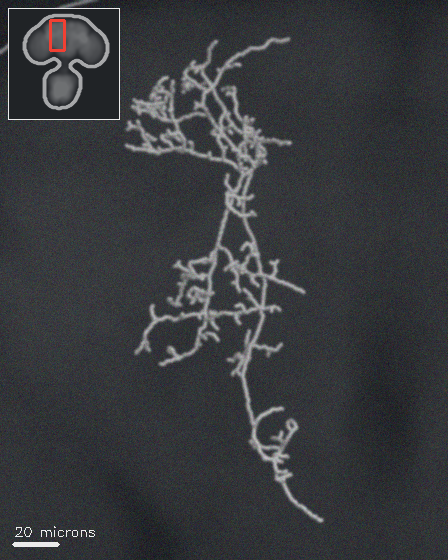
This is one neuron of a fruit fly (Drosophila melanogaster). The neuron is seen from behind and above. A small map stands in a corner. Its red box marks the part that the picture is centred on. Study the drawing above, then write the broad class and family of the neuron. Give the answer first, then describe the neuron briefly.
This is a central-brain intrinsic neuron. Its family is hemilineage CREa2_ventral. Its cell body lies at the top of the picture. By the scale bar it is about 200 microns tall in this view. The picture shows dozens of branch ends.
